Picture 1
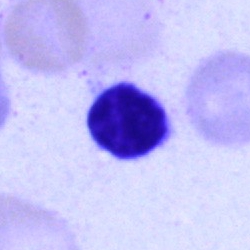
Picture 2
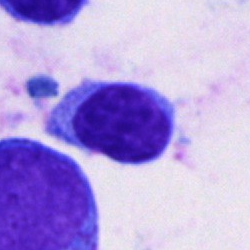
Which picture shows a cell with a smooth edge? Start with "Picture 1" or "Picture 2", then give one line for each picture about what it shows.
Picture 1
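Picture 1: The cell surface shows no projections.
Picture 2: The cell edge on the left is irregular and slightly ragged.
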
